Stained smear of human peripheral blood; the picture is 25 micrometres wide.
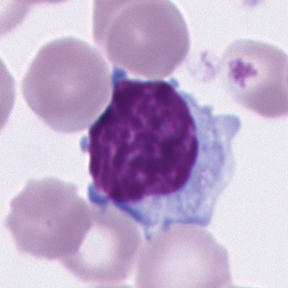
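Typical lymphocyte, central cell. Chromatin dense, dark purple: coarse clumps separated by paler streaks. No distinct nucleolus. Cytoplasm lies mostly right of and below the nucleus, without coarse granules.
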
